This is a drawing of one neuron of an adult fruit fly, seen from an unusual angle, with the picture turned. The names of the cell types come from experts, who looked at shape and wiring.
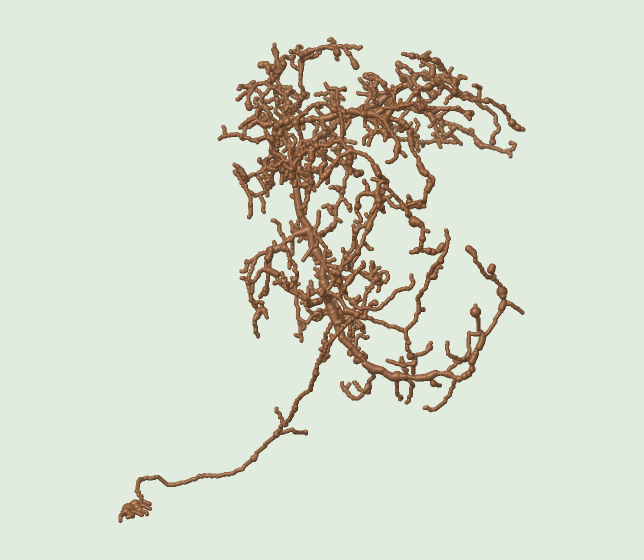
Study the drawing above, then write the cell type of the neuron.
IN01A015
